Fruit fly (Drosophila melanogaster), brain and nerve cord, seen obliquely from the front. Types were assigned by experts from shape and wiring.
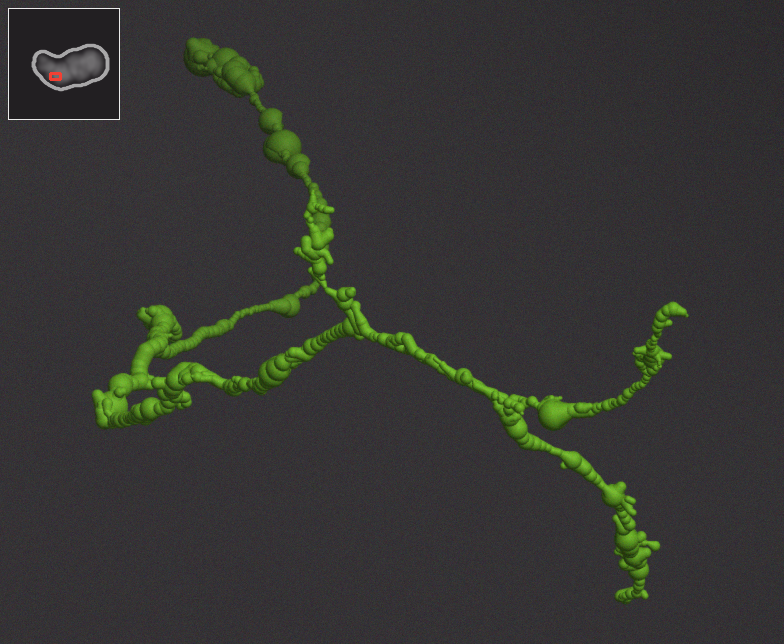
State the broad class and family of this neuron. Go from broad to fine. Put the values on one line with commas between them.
sensory neuron entering the nerve cord, class gustatory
